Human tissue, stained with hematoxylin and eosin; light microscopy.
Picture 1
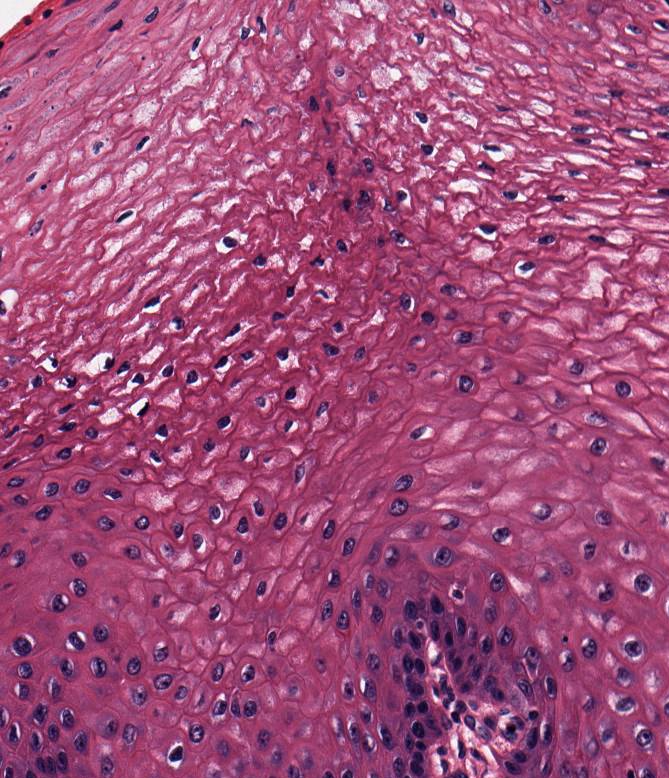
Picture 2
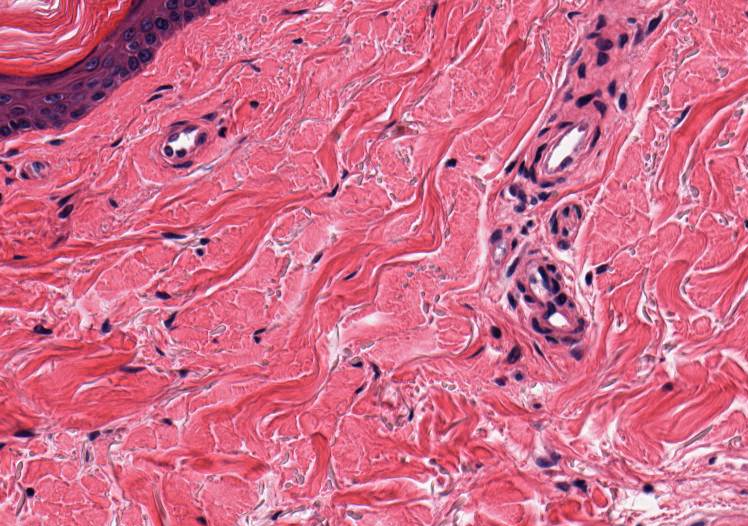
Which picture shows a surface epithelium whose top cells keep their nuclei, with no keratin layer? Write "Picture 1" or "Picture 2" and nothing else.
Picture 1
